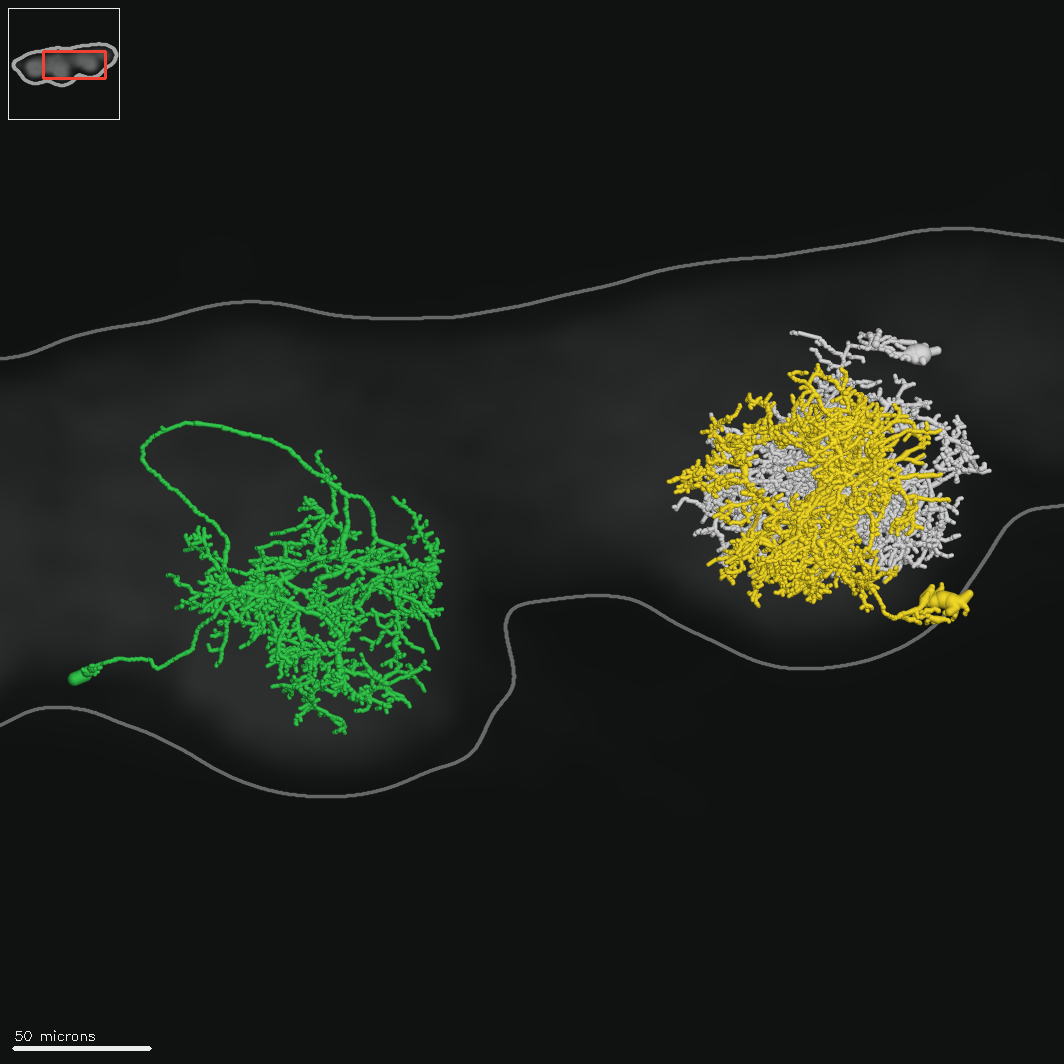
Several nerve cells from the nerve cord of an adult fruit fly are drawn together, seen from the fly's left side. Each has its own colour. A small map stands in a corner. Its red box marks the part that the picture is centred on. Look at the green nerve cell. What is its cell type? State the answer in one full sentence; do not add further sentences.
The cell type that fits this neuron is INXXX466.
